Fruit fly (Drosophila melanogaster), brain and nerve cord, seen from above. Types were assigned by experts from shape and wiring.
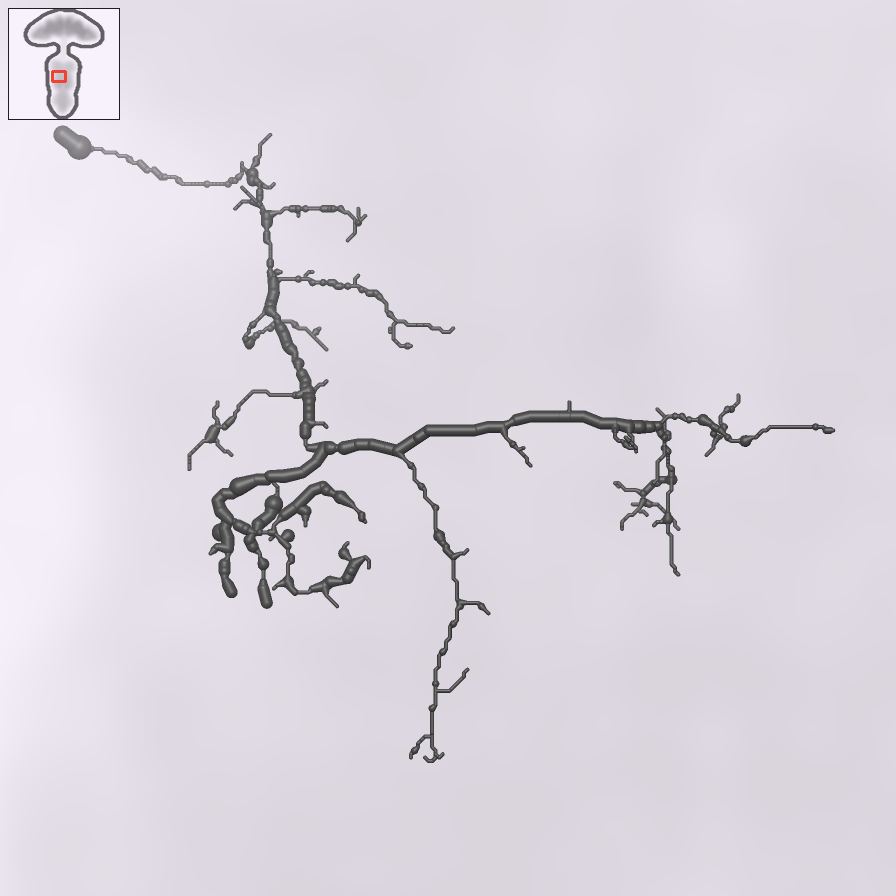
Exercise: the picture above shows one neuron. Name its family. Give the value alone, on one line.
hemilineage 03B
